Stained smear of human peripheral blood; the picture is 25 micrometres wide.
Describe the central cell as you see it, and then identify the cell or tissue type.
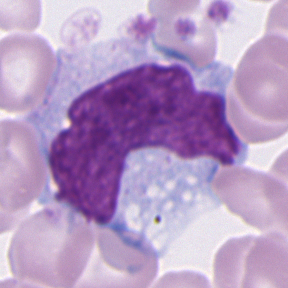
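There are lots of small clear vacuoles just below the bend in the nucleus. That nucleus curves with its concave side facing down. Its chromatin is fine and lacy, not packed into coarse dark blocks. And I can't make out a distinct nucleolus. So that's a monocyte.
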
